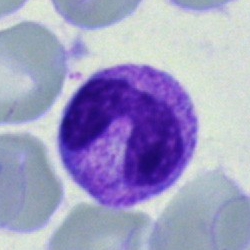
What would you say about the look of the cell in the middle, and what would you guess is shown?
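Round and smooth in outline, the cell has an indented nucleus whose notch opens toward the bottom. Its chromatin stains dark purple and appears clumped, and no nucleoli are visible. What is shown is a band neutrophil.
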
